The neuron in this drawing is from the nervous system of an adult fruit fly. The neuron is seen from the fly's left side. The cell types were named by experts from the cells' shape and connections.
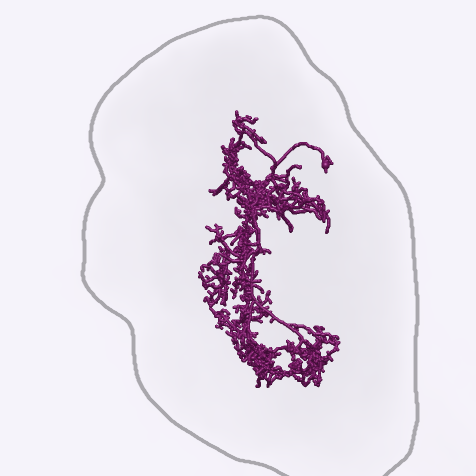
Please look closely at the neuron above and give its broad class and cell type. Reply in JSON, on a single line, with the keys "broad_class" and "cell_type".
{"broad_class": "central-brain intrinsic neuron", "cell_type": "VES053"}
